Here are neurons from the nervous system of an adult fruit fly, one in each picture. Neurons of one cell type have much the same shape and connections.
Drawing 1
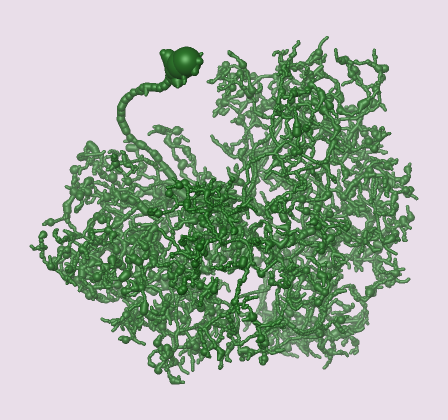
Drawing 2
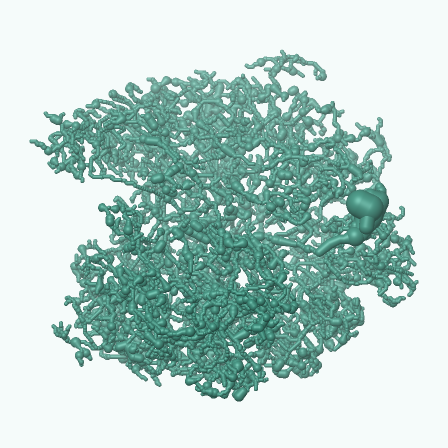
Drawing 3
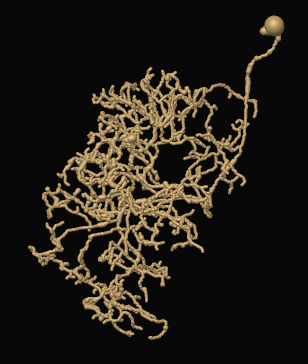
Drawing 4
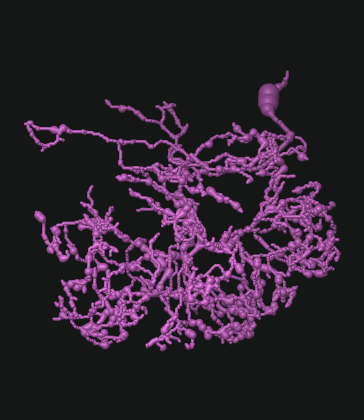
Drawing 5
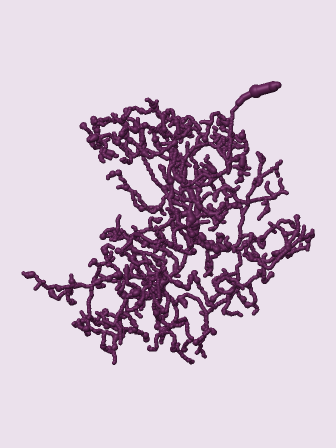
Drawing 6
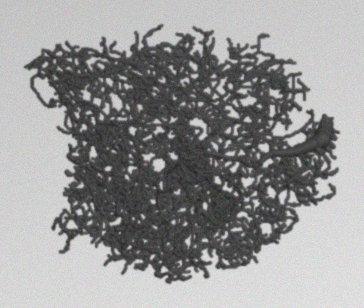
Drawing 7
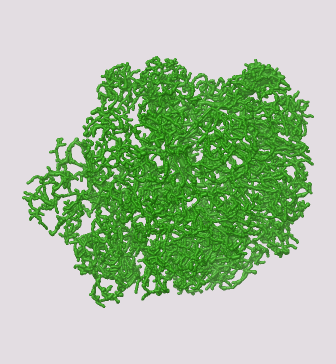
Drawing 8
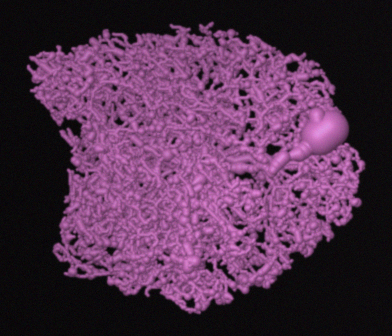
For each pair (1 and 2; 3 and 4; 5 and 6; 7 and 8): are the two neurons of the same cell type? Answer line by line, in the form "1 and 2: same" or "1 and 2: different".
1 and 2: same
3 and 4: same
5 and 6: different
7 and 8: same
